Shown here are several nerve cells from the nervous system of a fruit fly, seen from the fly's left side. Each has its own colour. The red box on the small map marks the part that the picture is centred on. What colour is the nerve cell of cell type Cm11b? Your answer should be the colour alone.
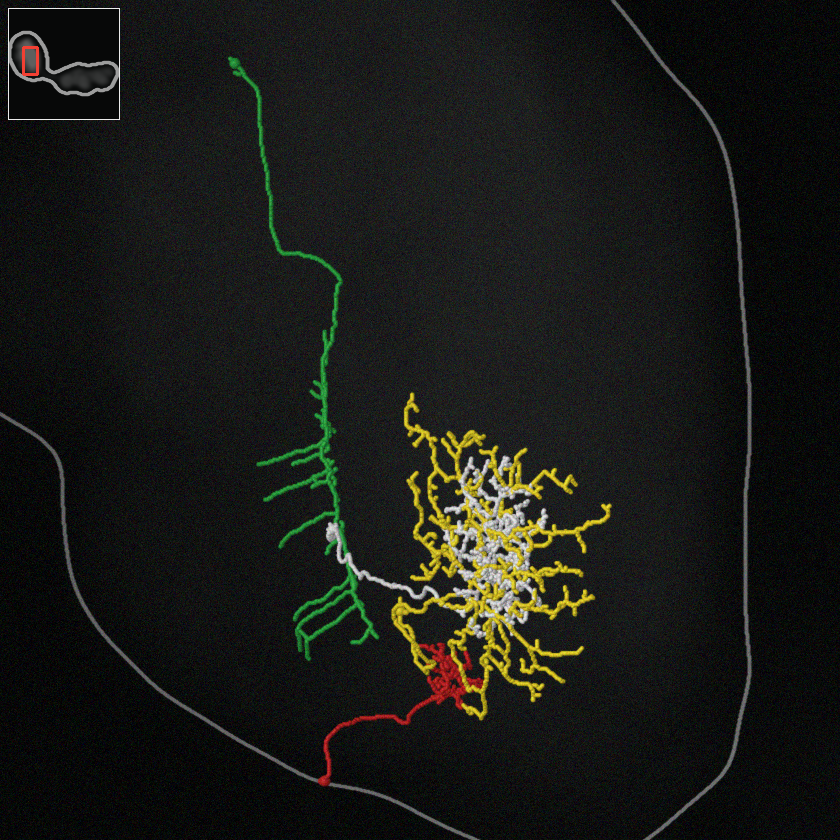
yellow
